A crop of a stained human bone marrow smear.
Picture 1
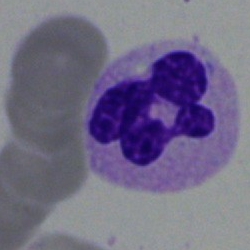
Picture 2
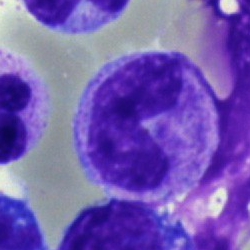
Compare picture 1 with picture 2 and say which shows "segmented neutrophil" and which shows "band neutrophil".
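Picture 1 is the segmented neutrophil; picture 2 is the band neutrophil. Check the nucleus first: in picture 1 it forms lobes grouped around a small pale gap in its middle, while in picture 2 it has a deep wedge-shaped notch opening toward the right.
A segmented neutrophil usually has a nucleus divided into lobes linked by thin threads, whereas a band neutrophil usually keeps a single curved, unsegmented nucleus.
Next, chromatin: dark purple in both, coarsely clumped in picture 1, patchy with darker clumps and lighter areas in picture 2. Last, cytoplasm: only fine, faint granules in picture 1, pale lilac with fine pinkish-purple granules in picture 2.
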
